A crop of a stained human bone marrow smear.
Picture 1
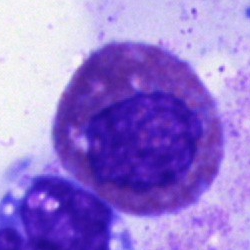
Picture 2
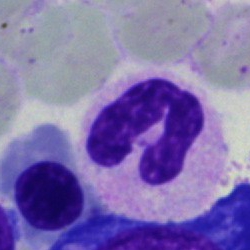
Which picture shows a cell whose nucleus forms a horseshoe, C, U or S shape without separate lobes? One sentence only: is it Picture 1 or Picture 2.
In picture 2 the nucleus of the cell has been drawn out into a lobeless curved band.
